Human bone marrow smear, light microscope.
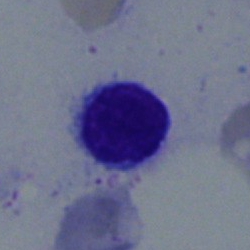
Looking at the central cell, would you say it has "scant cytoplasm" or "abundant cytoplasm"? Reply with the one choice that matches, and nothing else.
Scant cytoplasm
